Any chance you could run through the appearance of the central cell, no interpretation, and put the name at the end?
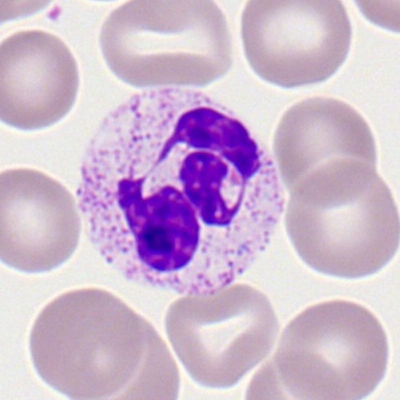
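The outline of the cell is round and smooth. Its nucleus is divided into several lobes, with no nucleoli visible. Fine pink-violet granules are scattered through the cytoplasm. This is a segmented neutrophil.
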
